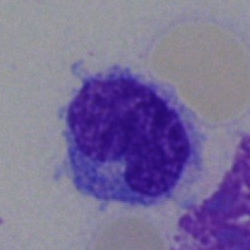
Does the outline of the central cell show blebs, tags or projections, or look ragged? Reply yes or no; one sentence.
Yes, the outline of the cell is rough.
